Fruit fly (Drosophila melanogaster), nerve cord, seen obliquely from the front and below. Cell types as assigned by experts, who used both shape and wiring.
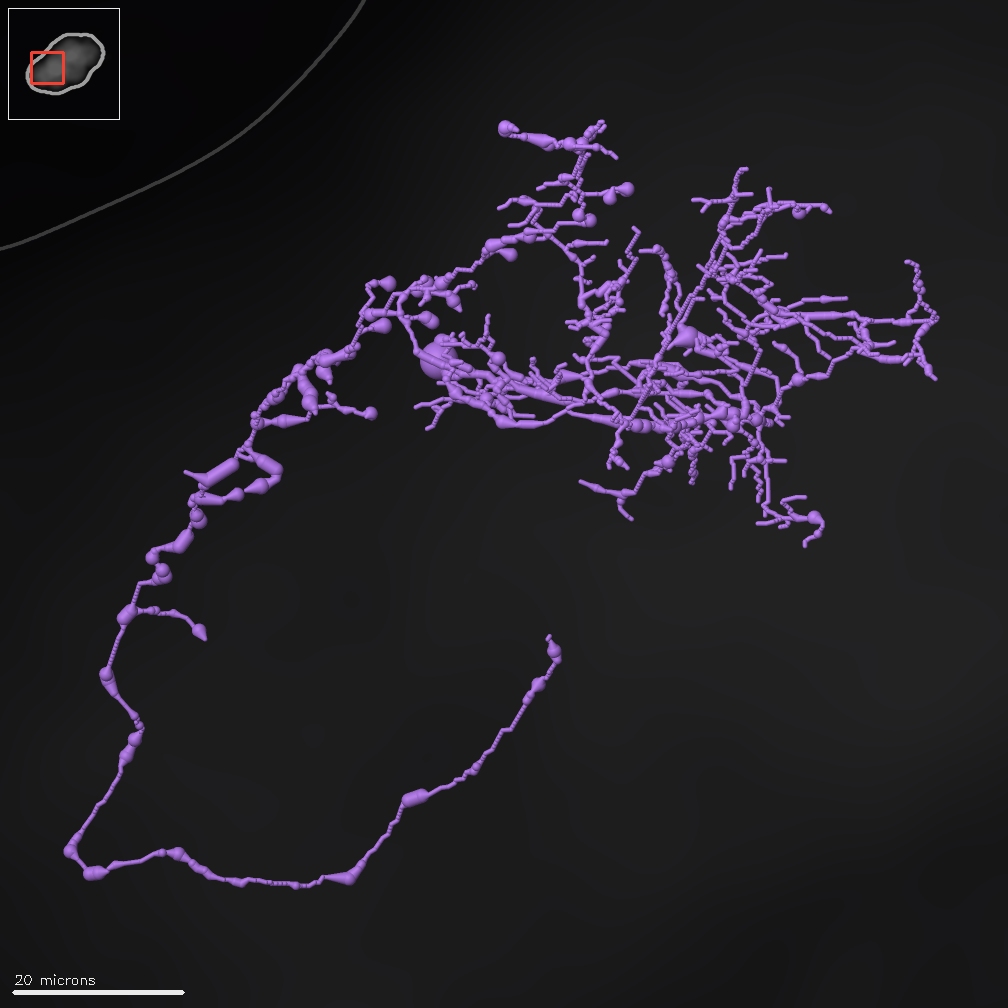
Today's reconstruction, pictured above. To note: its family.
hemilineage 19B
